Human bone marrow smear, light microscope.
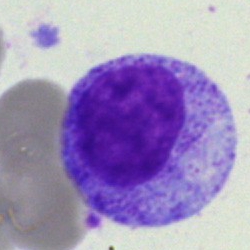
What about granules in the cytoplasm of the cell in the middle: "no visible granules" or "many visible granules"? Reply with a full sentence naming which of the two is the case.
What the cytoplasm holds is many visible granules.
